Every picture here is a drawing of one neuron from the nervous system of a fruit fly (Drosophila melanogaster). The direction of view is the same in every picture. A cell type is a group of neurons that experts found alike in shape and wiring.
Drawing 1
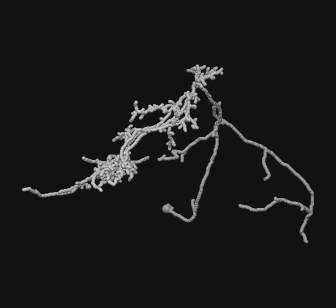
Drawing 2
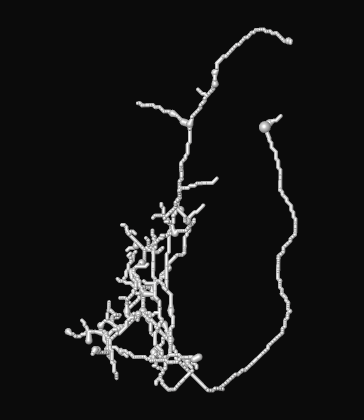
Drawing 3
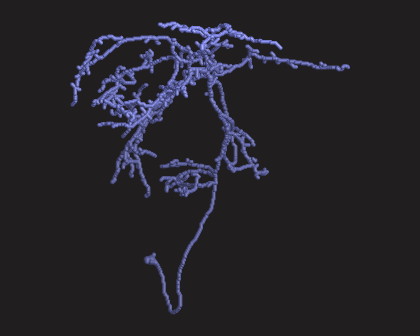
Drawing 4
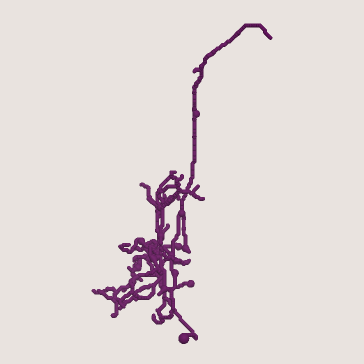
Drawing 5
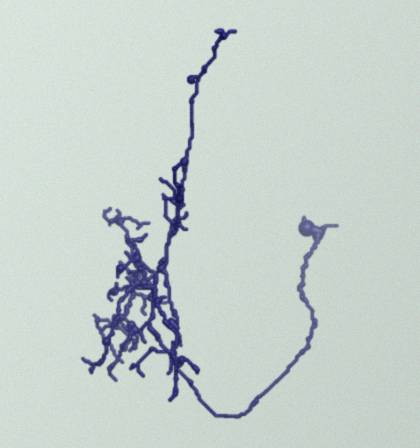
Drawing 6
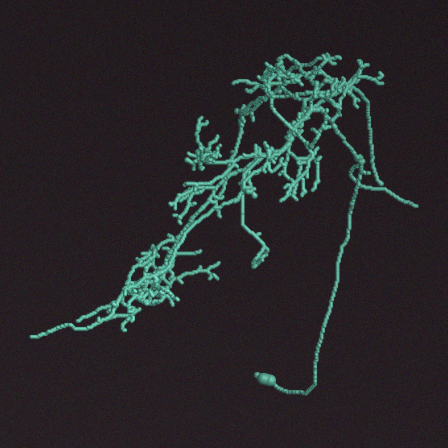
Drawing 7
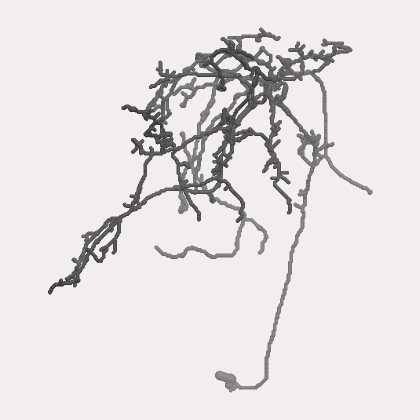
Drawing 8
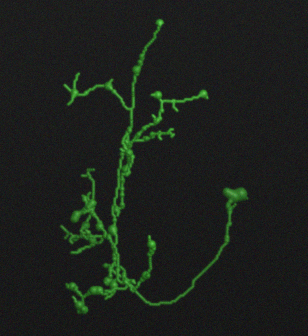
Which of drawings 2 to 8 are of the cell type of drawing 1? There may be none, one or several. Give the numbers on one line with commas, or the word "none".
3, 6, 7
